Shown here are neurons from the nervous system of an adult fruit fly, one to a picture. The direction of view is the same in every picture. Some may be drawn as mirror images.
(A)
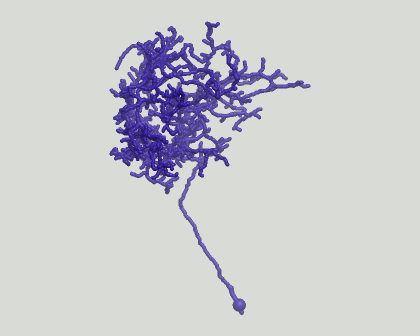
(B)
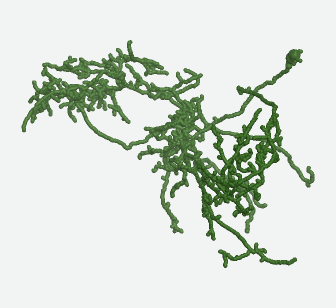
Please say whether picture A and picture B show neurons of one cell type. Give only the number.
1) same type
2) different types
2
